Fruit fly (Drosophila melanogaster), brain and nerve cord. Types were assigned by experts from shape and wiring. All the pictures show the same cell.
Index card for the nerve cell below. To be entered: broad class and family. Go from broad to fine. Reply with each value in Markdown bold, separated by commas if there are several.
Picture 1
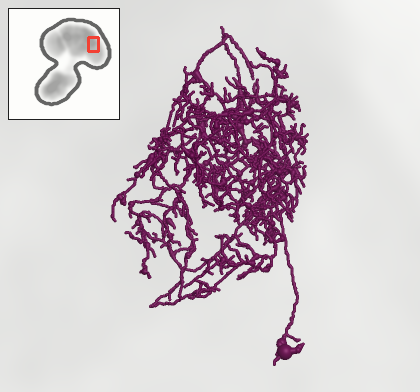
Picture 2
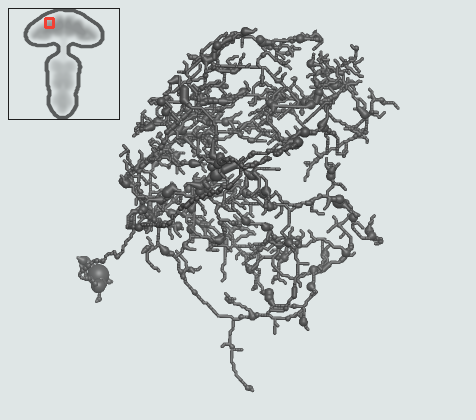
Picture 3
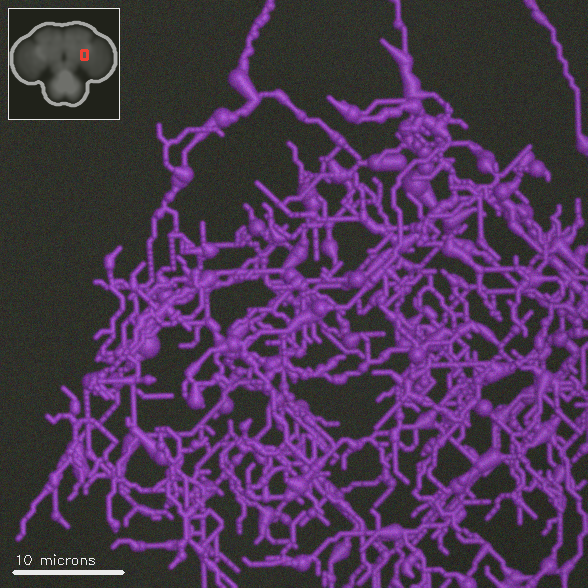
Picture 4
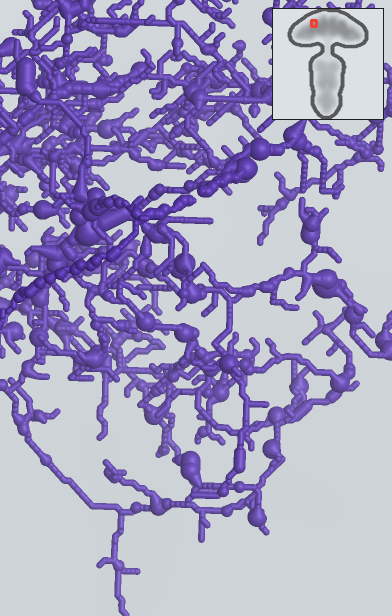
**central-brain intrinsic neuron**, **hemilineage VLPl&p2_lateral**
